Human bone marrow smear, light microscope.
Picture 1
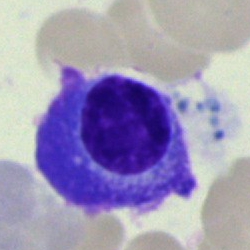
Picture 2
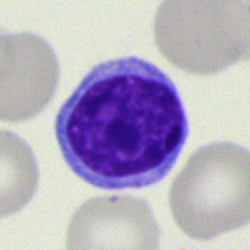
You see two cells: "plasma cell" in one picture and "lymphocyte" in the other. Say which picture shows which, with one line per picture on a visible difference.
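In picture 1 we see a plasma cell: The cytoplasm is abundant and stains a deep blue.
In picture 2 we see a lymphocyte: The cytoplasm forms only a thin rim around the nucleus.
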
